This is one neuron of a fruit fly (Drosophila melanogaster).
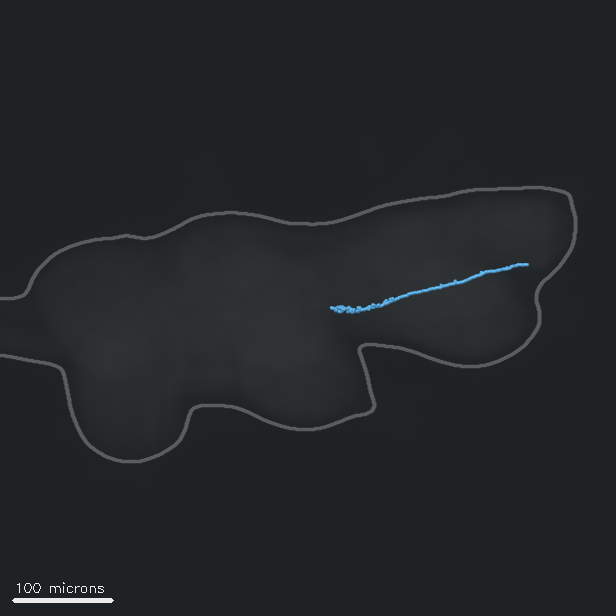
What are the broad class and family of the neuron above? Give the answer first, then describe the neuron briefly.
It is a sensory neuron entering the nerve cord. Its family is called class mechanosensory proprioceptive. The drawing shows no cell body. By the scale bar it is about 200 microns wide in this view.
